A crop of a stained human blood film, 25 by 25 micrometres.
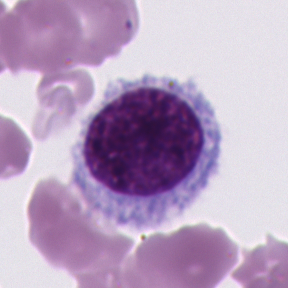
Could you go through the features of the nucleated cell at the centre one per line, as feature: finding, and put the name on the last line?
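Margin: ragged, with fine hair-like projections the whole way round
Cytoplasm: pale blue
Granules: no distinct reddish-purple ones in the cytoplasm
Nucleolus: none distinct in the nucleus
Name: hairy cell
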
